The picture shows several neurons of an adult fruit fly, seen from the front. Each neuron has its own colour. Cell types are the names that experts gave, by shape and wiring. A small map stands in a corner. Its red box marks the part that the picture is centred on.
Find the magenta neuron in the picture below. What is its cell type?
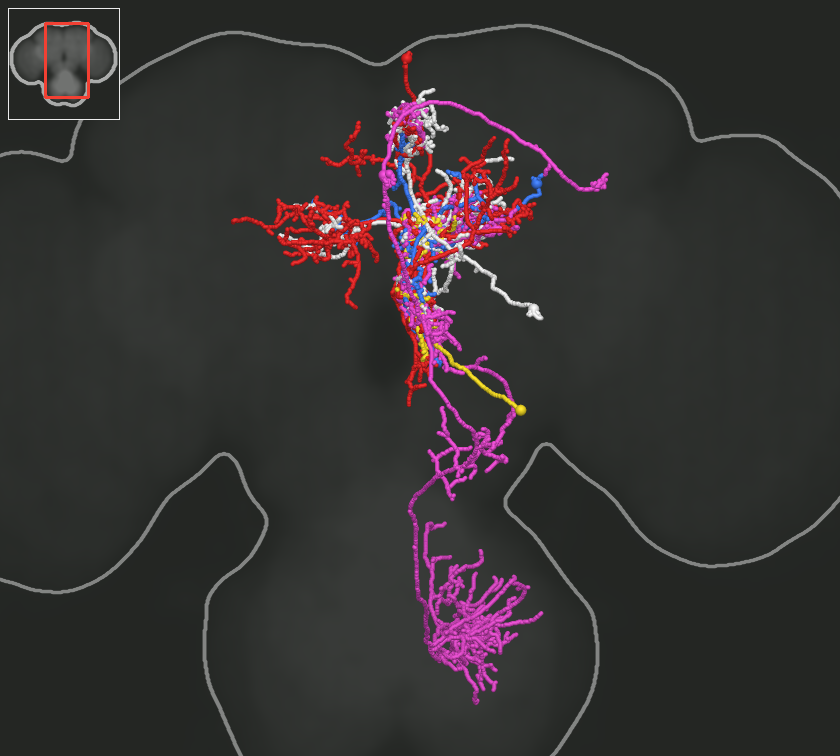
DNd05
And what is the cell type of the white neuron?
IB007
